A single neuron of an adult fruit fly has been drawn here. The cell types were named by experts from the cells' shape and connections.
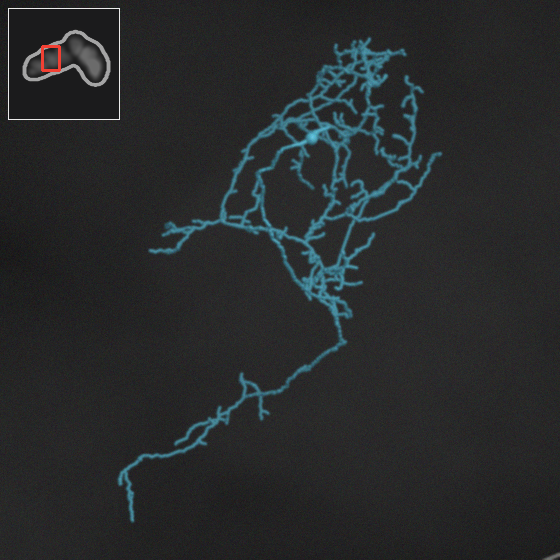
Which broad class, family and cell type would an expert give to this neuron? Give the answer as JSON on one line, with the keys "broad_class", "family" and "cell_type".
{"broad_class": "nerve-cord intrinsic neuron", "family": "hemilineage 06B", "cell_type": "IN06B071"}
